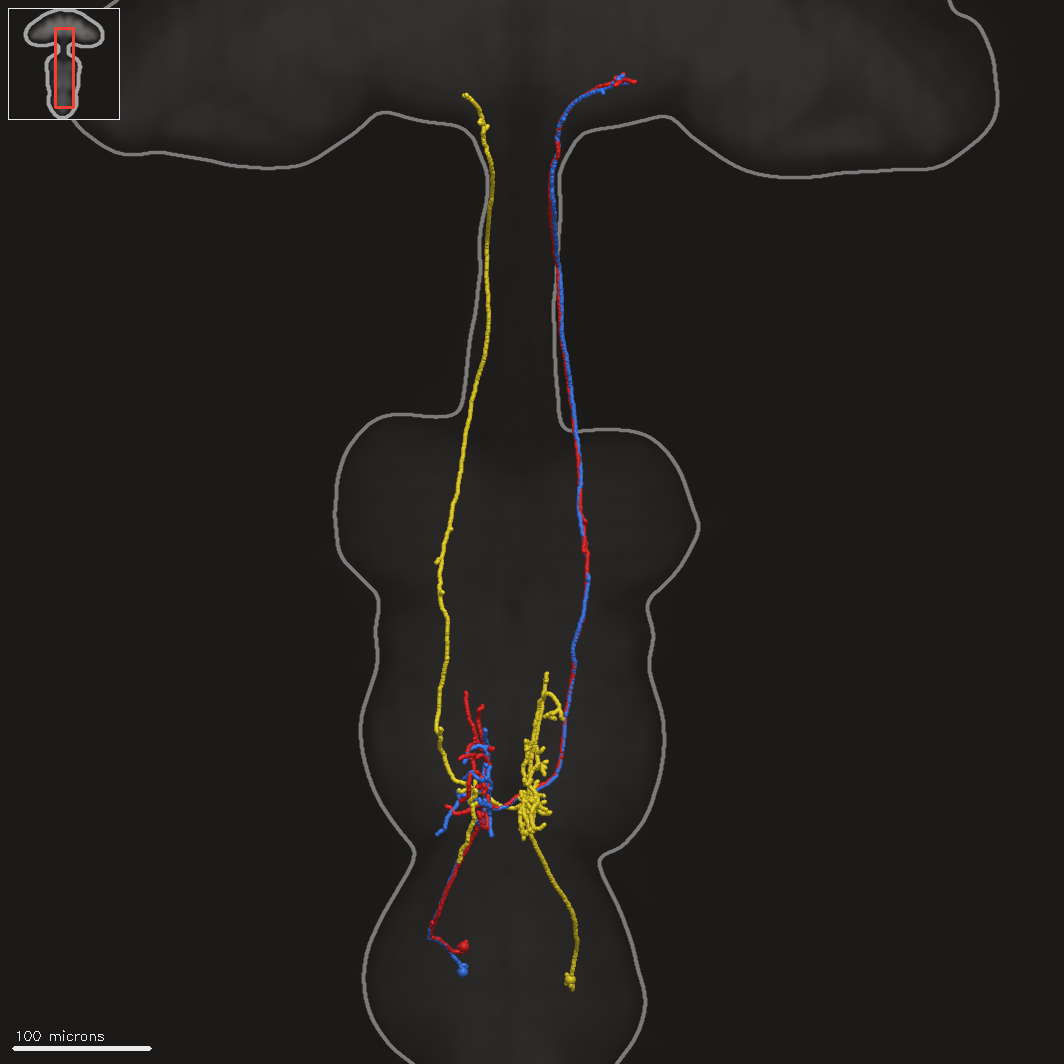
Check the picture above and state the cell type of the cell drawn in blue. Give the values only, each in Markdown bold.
**AN07B072_f**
